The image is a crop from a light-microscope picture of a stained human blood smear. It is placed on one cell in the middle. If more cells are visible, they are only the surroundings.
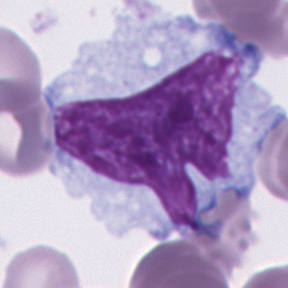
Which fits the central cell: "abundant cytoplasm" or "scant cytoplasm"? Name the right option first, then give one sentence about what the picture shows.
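Abundant cytoplasm. The cytoplasm is abundant, forming a wide zone above the nucleus.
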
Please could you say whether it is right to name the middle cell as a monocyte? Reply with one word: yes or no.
yes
